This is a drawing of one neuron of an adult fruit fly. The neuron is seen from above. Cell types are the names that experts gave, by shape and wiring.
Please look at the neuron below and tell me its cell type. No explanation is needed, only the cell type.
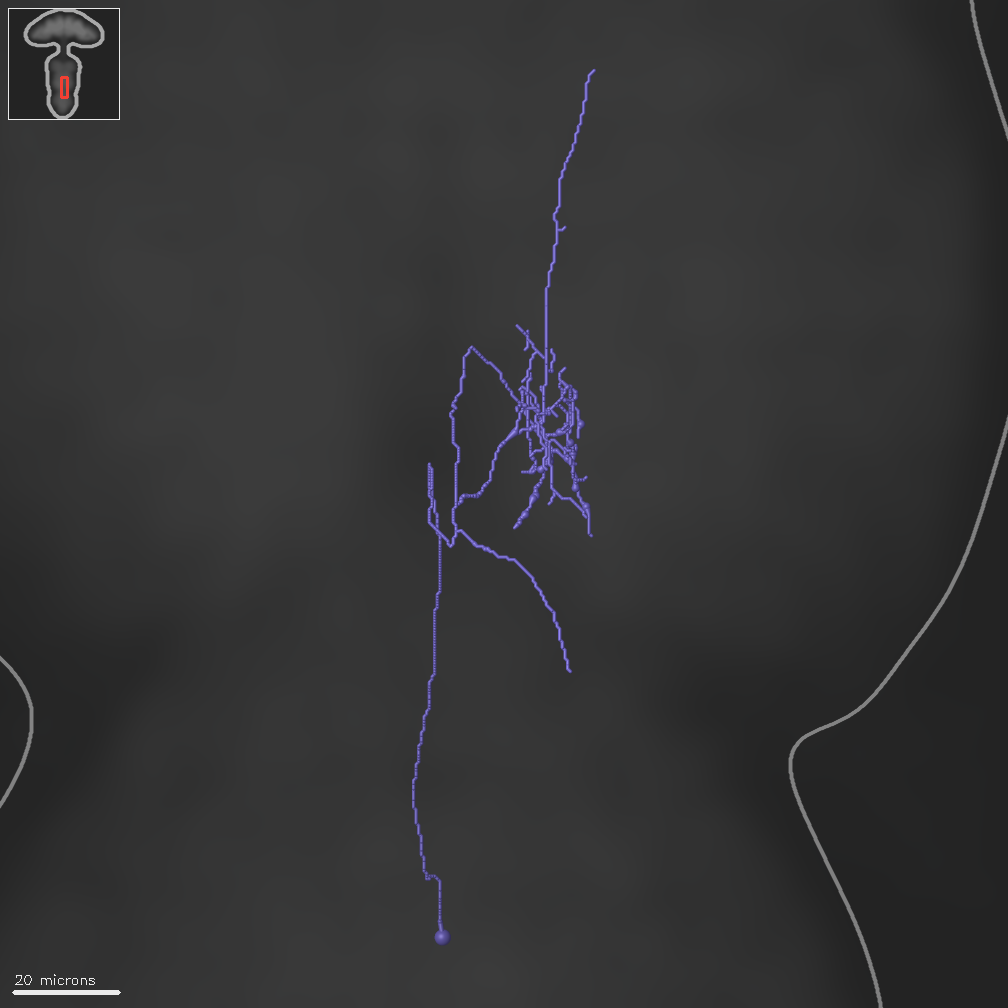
IN02A066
